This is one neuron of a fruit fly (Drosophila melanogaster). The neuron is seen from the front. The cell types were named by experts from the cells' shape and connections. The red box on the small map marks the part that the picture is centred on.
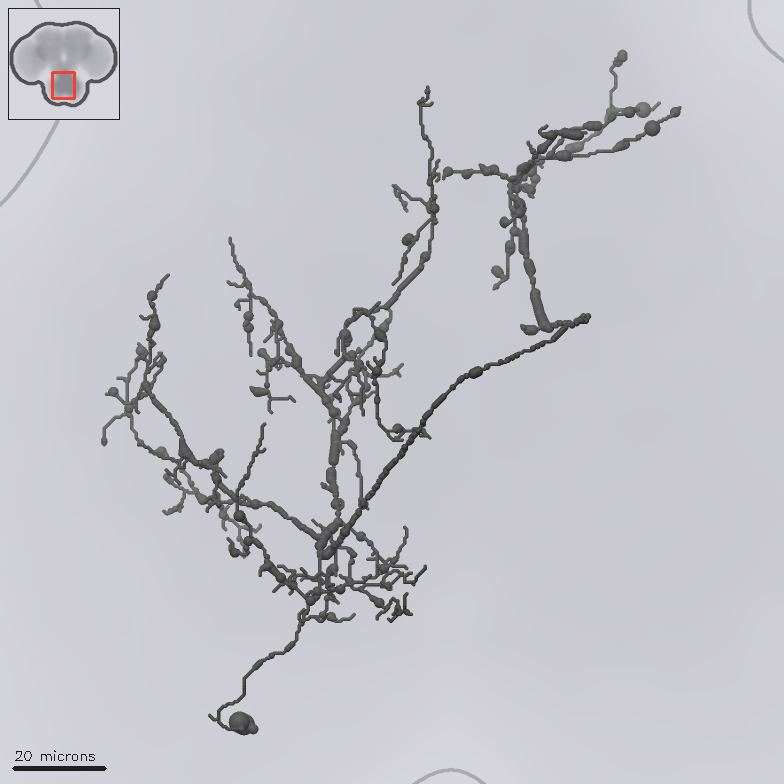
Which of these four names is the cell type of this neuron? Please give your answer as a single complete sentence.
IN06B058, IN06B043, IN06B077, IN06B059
By cell type, this neuron is classified as IN06B059.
